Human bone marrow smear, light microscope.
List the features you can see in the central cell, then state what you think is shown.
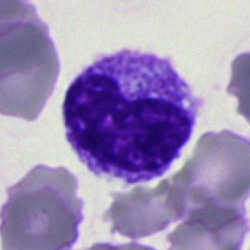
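An indentation runs along the upper edge of the nucleus in the central cell. Its chromatin is dark purple and coarsely clumped. The cytoplasm is scant except where it fills the notch at the top of the nucleus, and fine purplish granules stipple the cytoplasm above the nucleus. The cell is a metamyelocyte.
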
